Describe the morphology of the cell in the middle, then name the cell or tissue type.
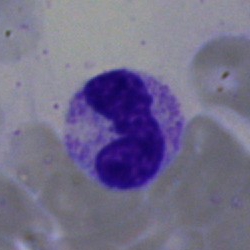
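Thick curved nuclear band, concave side to the left. Chromatin dense, dark purple. Cytoplasm pale lilac, fine violet granules scattered through it. Band neutrophil.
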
